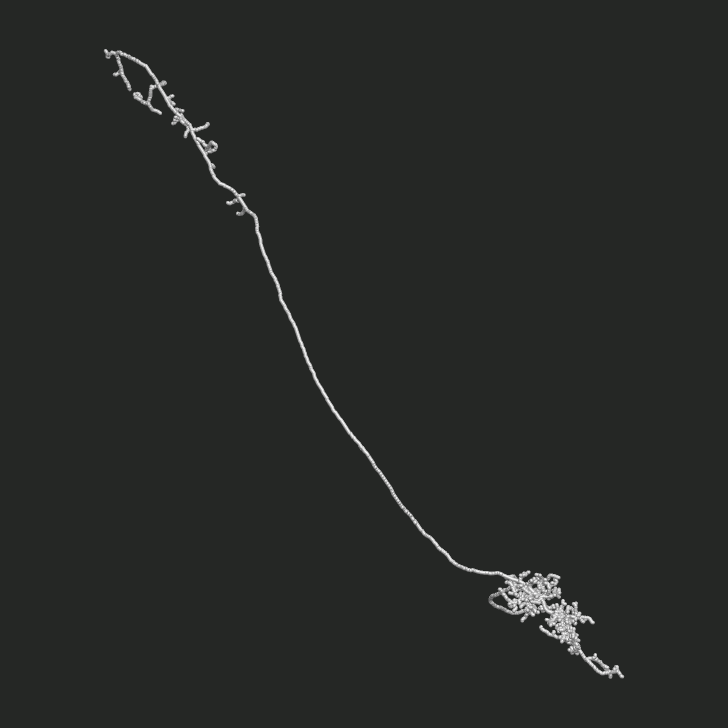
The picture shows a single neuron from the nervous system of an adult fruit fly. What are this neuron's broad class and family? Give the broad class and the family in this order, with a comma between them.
descending neuron, DNp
